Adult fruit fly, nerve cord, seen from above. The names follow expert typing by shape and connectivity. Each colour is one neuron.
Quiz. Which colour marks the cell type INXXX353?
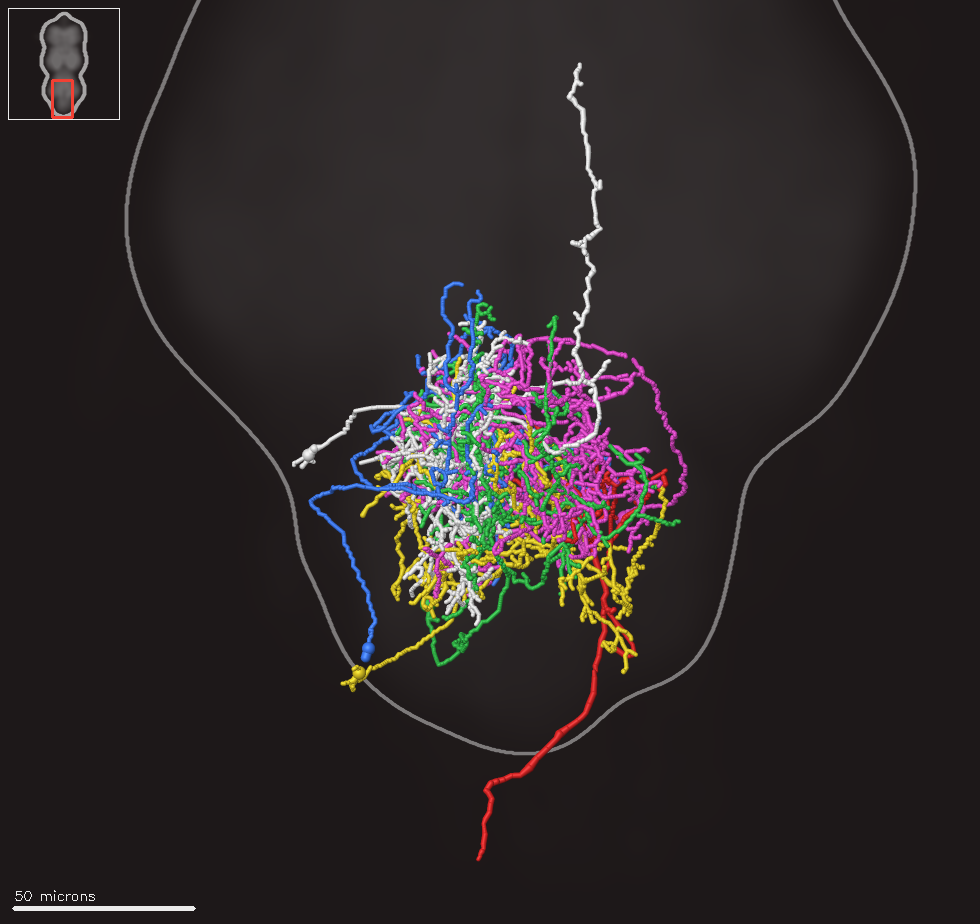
magenta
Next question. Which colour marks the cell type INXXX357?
white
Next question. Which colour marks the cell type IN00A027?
green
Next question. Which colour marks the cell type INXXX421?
yellow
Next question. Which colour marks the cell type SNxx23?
red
